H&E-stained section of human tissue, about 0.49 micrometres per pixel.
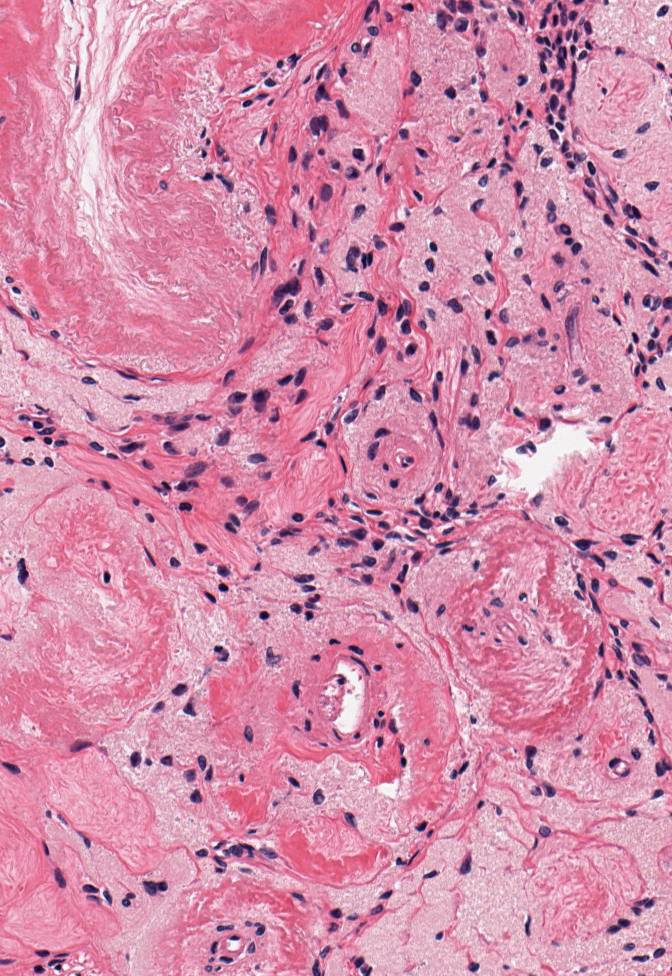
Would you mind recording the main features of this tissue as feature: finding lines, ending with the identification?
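Nodules: many, rounded, dense glassy pink, scattered across the whole field
Upper left corner: large mass of wavy, glassy pink material
Background: pale pink, finely fibrillary to granular, between the nodules
Nuclei: dark, elongated, often wavy spindles
Cell borders: not visible
Name: ovary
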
